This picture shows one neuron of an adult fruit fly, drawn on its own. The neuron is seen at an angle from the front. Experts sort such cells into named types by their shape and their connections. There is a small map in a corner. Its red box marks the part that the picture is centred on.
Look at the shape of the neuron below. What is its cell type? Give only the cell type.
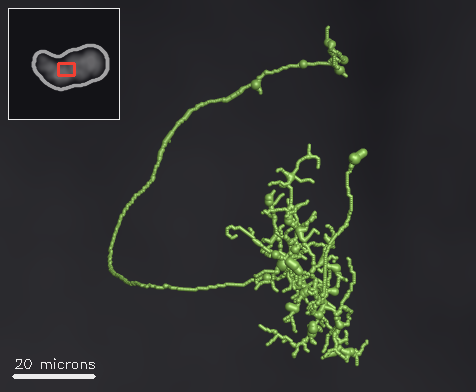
Tm16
